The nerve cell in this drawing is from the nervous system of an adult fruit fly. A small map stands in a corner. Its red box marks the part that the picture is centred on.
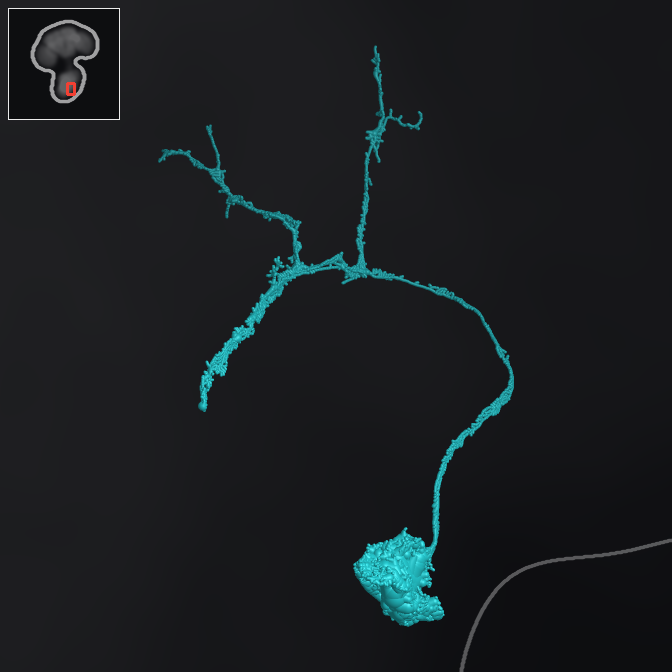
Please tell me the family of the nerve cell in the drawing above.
hemilineage 15B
